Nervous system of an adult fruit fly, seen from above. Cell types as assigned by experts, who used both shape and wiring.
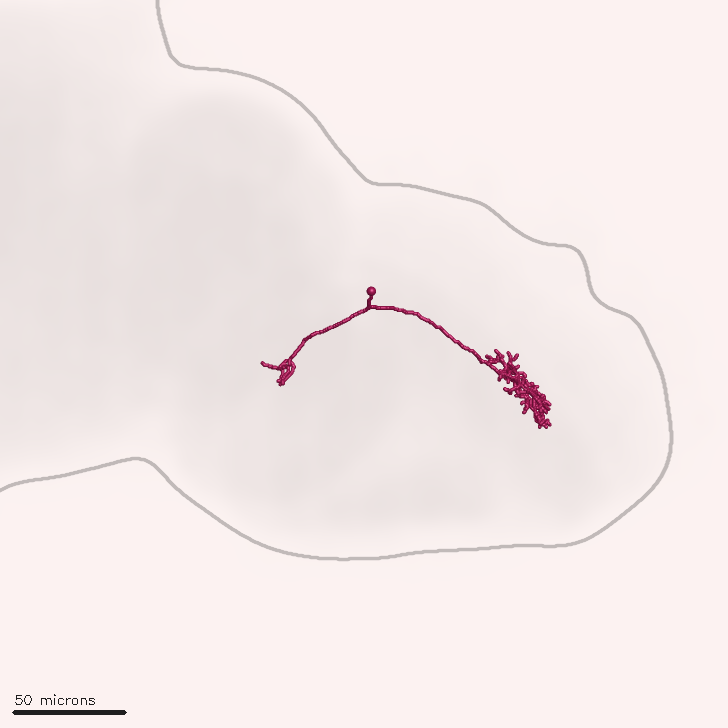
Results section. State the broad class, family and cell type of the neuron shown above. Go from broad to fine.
optic-lobe intrinsic neuron; MeLo; MeLo6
